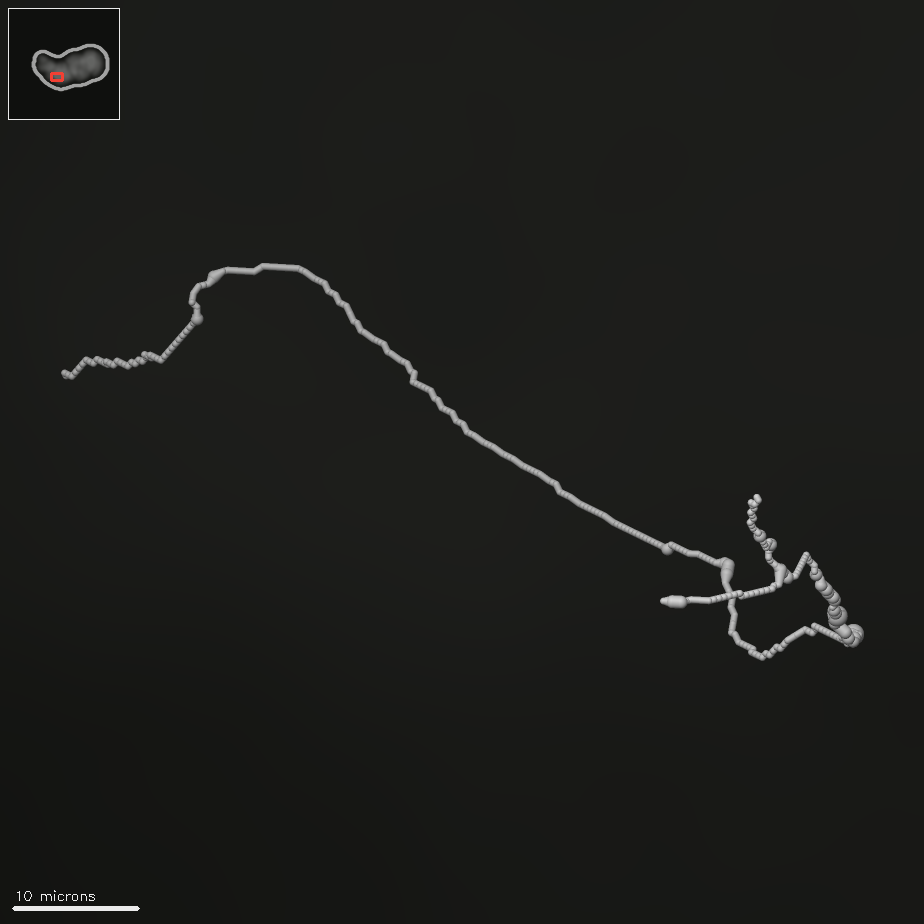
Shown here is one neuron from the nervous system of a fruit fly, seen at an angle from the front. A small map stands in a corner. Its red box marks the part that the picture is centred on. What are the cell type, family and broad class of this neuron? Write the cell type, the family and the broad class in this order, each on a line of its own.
SNta42
class mechanosensory tactile
sensory neuron entering the nerve cord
